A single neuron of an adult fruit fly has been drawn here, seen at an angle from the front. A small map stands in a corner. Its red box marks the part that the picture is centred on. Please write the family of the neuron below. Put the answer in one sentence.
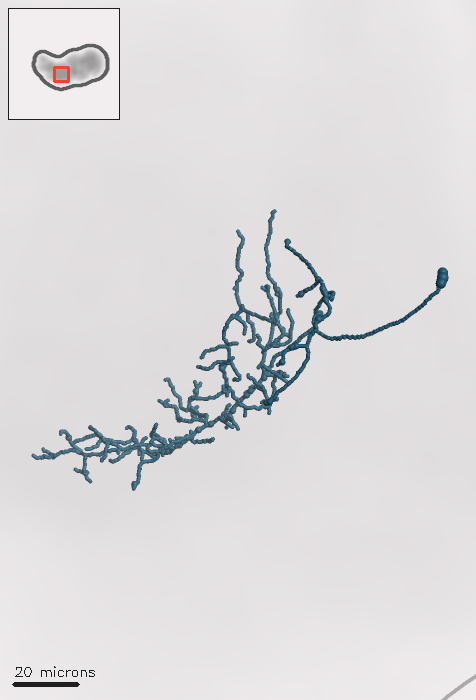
The family is hemilineage 16B.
